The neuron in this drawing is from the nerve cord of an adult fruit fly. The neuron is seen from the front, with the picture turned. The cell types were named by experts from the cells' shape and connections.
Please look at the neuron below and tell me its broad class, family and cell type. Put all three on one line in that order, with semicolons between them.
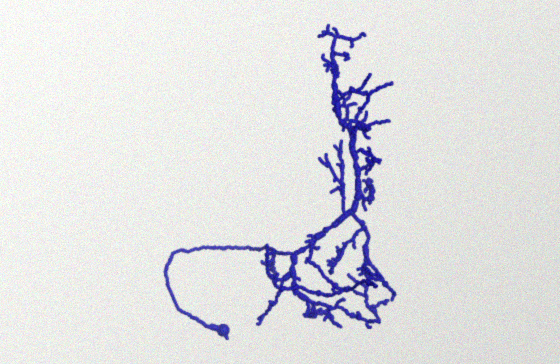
nerve-cord intrinsic neuron; hemilineage 20A.22A; IN20A.22A036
